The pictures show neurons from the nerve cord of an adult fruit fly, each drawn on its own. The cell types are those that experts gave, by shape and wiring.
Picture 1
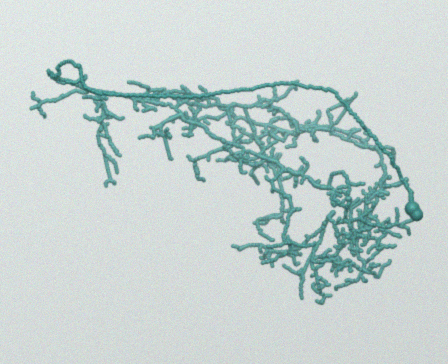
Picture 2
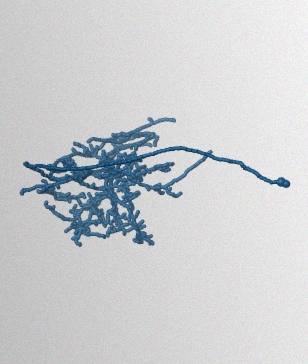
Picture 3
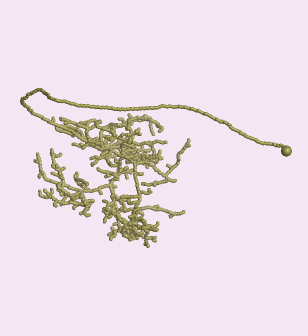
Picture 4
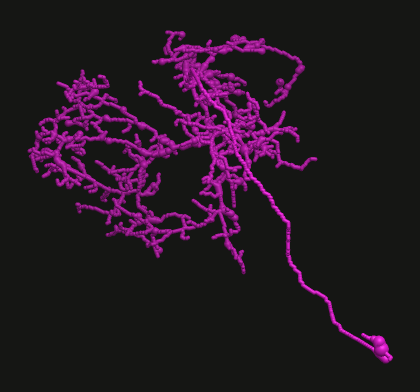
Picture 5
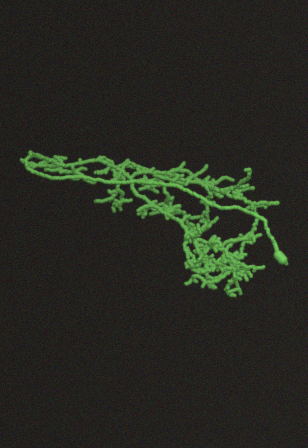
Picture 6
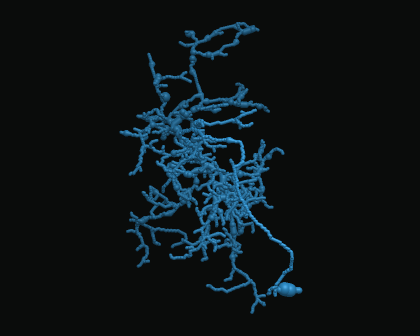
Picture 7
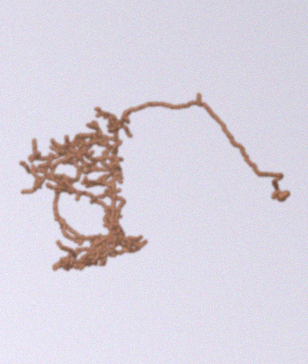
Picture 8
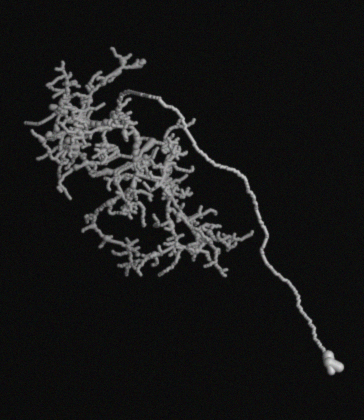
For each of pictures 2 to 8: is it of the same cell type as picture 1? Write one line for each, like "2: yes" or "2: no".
2: no
3: no
4: no
5: yes
6: no
7: yes
8: no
